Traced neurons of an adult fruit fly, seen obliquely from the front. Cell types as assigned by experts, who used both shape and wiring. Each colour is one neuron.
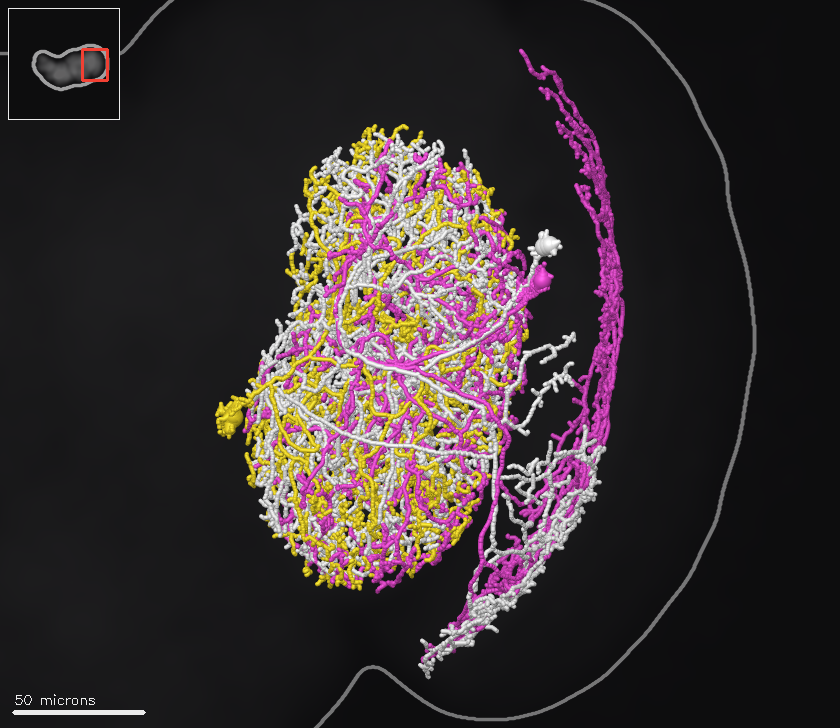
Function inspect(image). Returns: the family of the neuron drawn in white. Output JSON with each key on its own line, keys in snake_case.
{
 "family": "LT"
}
